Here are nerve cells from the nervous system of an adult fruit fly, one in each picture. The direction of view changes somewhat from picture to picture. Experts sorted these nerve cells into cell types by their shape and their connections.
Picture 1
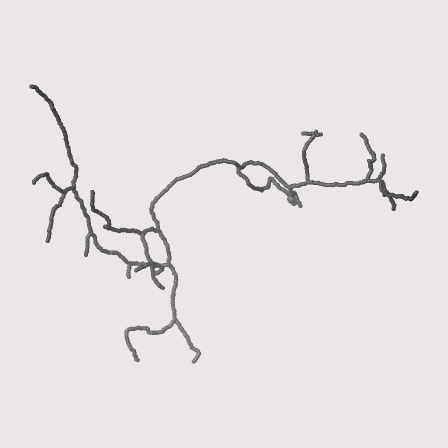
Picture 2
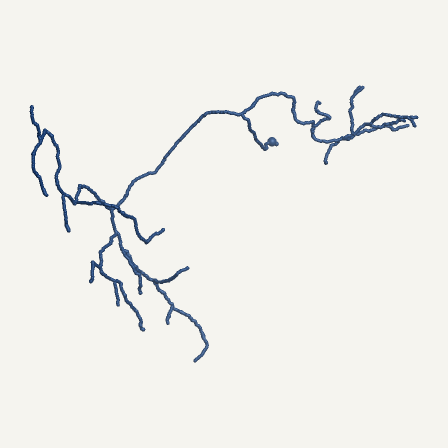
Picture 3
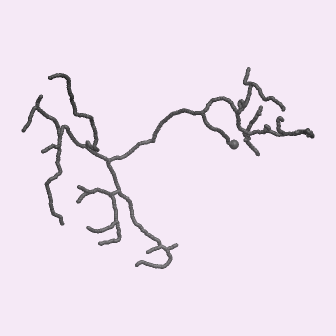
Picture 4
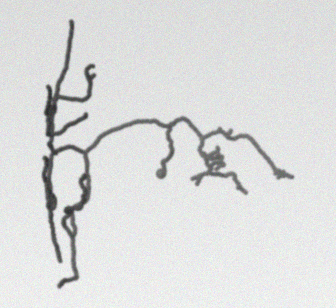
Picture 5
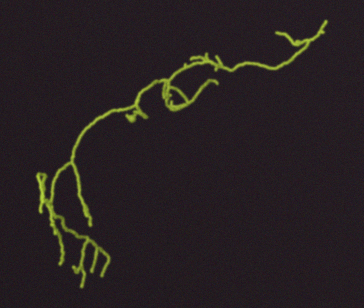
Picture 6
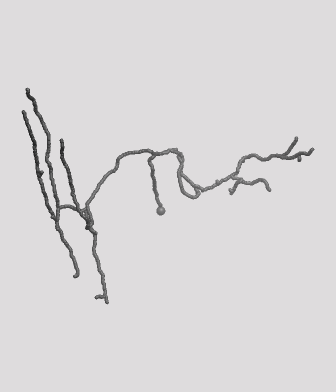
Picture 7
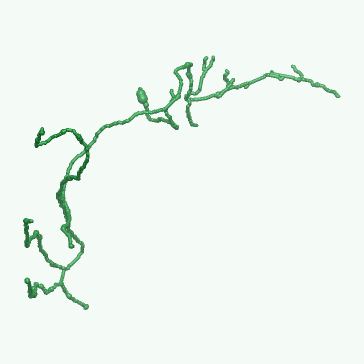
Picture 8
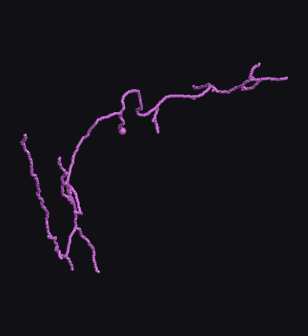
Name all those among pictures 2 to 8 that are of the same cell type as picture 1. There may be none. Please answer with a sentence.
Picture 2, picture 3, picture 4, picture 5, picture 6, picture 7 and picture 8 are of the same cell type.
